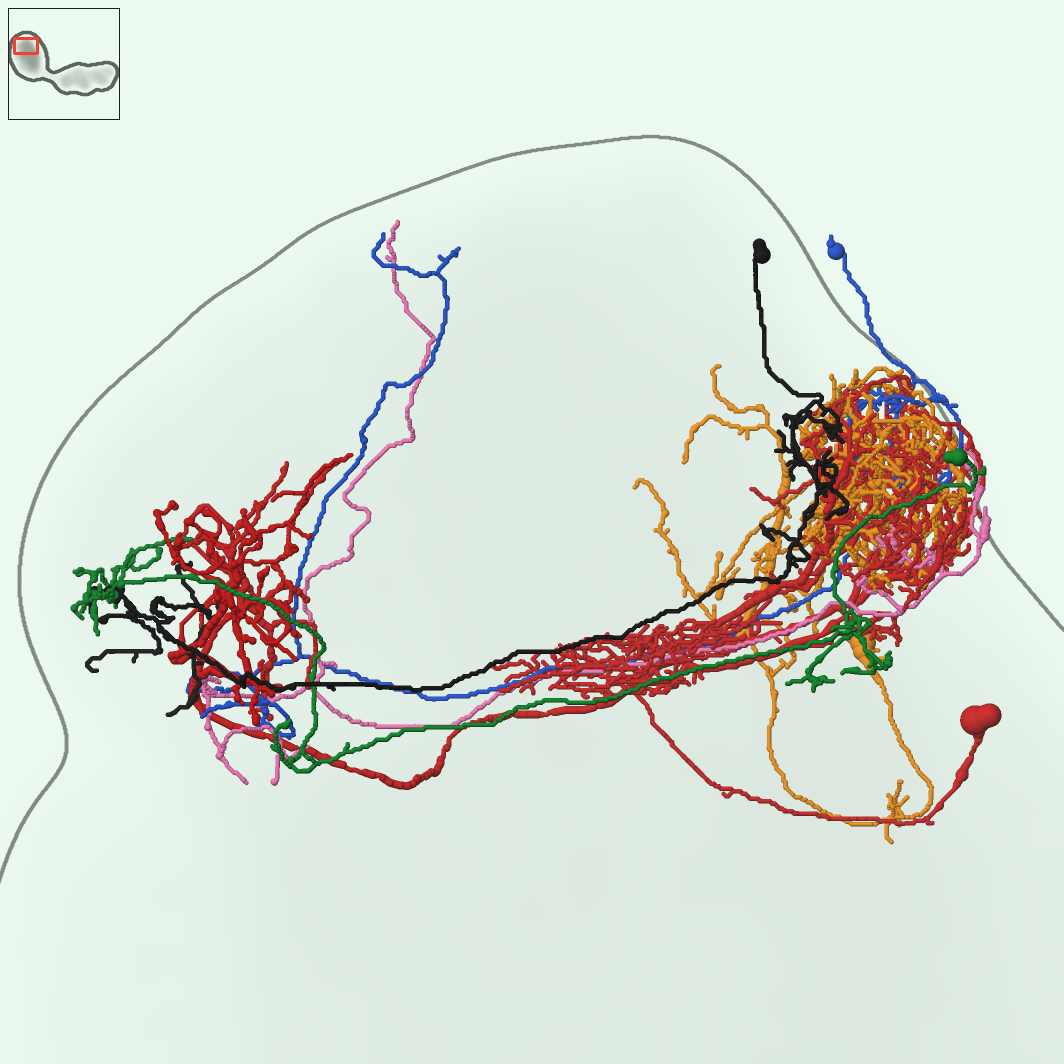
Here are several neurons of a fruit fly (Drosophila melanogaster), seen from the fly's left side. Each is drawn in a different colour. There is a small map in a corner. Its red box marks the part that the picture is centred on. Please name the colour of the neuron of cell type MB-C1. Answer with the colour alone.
orange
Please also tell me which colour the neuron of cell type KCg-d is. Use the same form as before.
green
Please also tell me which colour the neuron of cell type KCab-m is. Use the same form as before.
pink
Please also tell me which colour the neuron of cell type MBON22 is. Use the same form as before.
red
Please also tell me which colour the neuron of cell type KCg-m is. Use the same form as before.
black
